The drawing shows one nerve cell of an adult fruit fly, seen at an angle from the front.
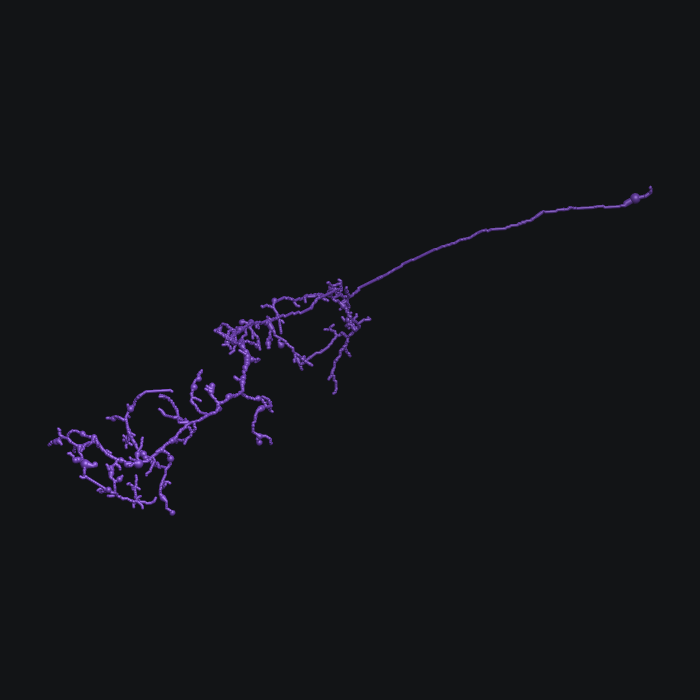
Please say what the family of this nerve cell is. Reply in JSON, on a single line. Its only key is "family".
{"family": "hemilineage 03B"}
